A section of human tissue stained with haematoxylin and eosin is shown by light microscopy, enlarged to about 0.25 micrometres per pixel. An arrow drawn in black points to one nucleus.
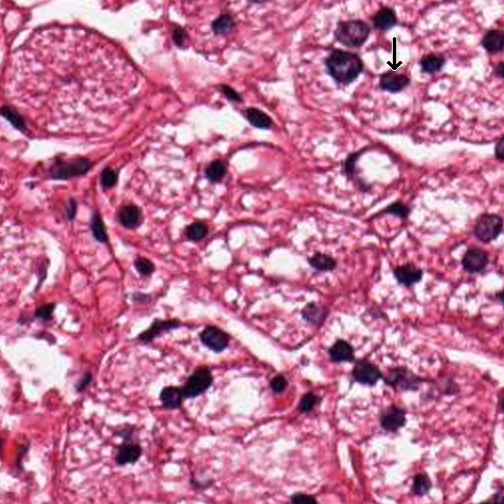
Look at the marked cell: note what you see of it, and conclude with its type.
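It is a little smaller and darker than the two nuclei just to its left, which look paler and show more inner texture. The cytoplasm around it is pale pink and full of small clear vacuoles, which gives it a foamy, bubbly look. It lies among a small group of nuclei inside a rounded nest of pale cells, and the nest is outlined by thin pink fibrous strands. It is an adrenal cortical cell.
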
